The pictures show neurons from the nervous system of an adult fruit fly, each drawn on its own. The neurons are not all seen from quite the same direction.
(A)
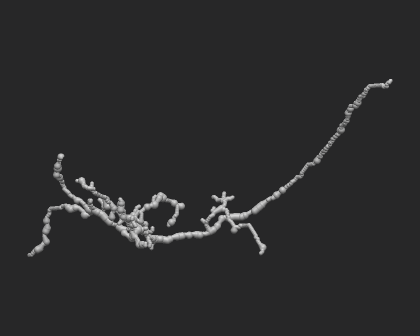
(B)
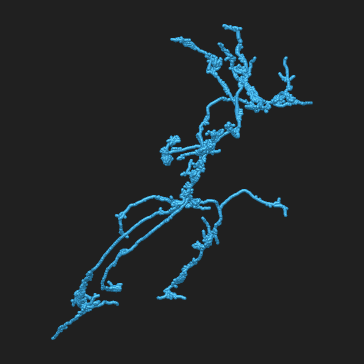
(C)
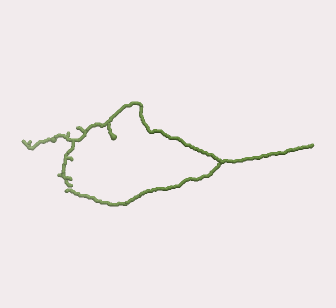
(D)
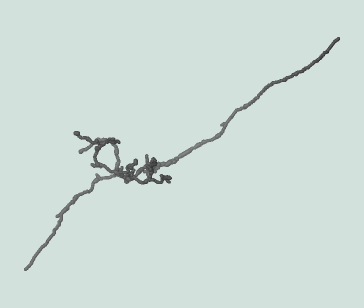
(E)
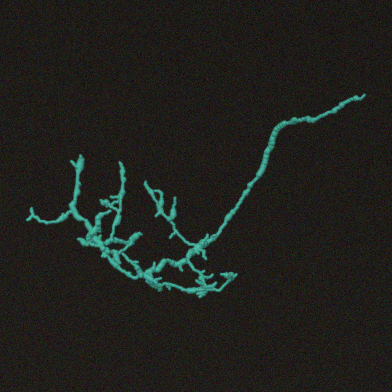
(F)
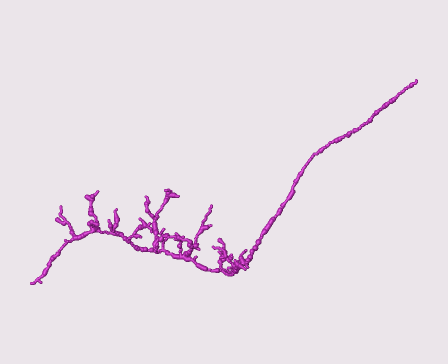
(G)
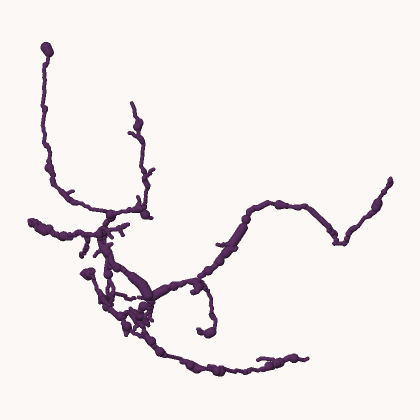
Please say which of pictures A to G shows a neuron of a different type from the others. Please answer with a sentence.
Picture C is the odd one out.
